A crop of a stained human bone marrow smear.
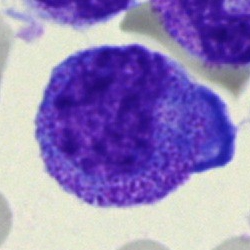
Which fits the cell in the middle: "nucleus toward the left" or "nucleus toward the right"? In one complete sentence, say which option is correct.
This cell carries its nucleus toward the left side.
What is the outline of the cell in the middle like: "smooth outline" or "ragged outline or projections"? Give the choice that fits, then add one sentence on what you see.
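Ragged outline or projections. The cell outline is roughly round, with a smooth blue bulge projecting from its right edge.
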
